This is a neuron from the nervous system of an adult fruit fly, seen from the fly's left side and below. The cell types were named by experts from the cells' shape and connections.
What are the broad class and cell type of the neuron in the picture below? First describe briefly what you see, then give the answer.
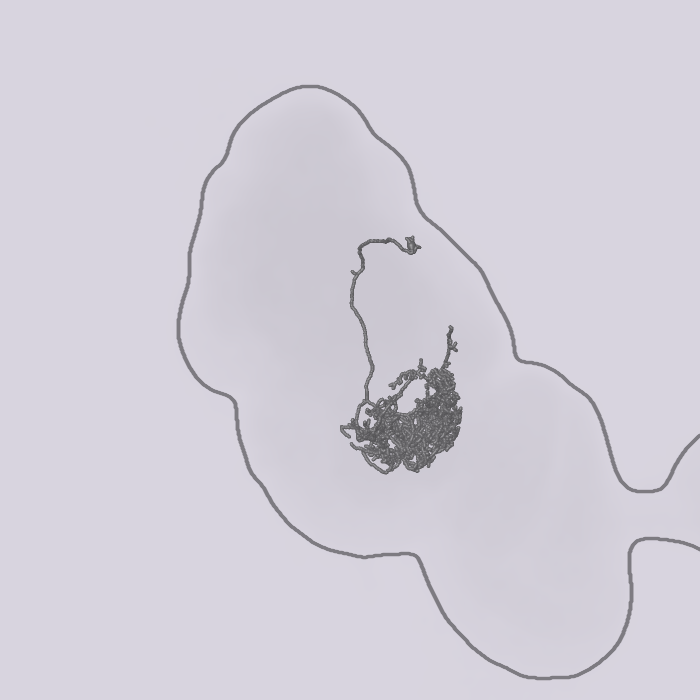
As drawn here it is taller than it is wide. This is a central-brain intrinsic neuron. Its cell type is AVLP088.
